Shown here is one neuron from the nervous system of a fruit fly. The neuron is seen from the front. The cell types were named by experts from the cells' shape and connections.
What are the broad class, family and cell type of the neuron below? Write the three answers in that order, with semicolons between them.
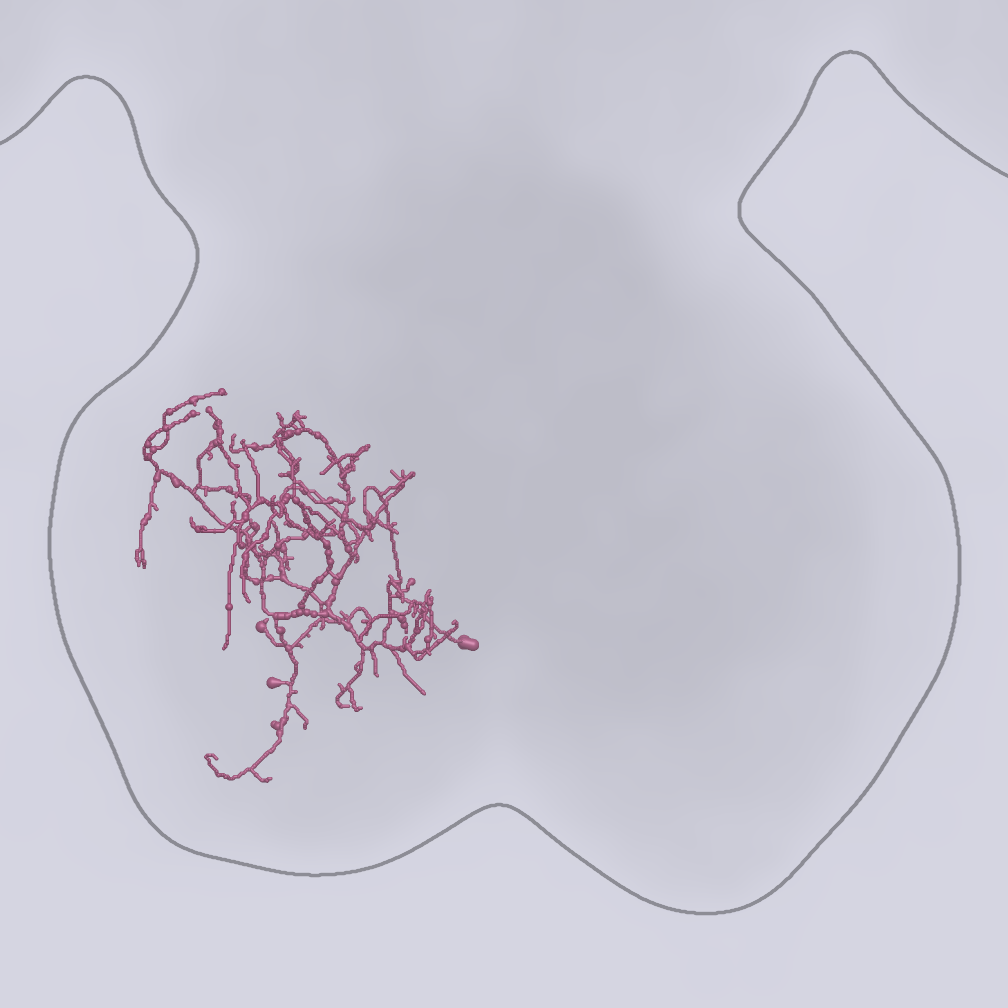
nerve-cord intrinsic neuron; hemilineage 03A; IN03A060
